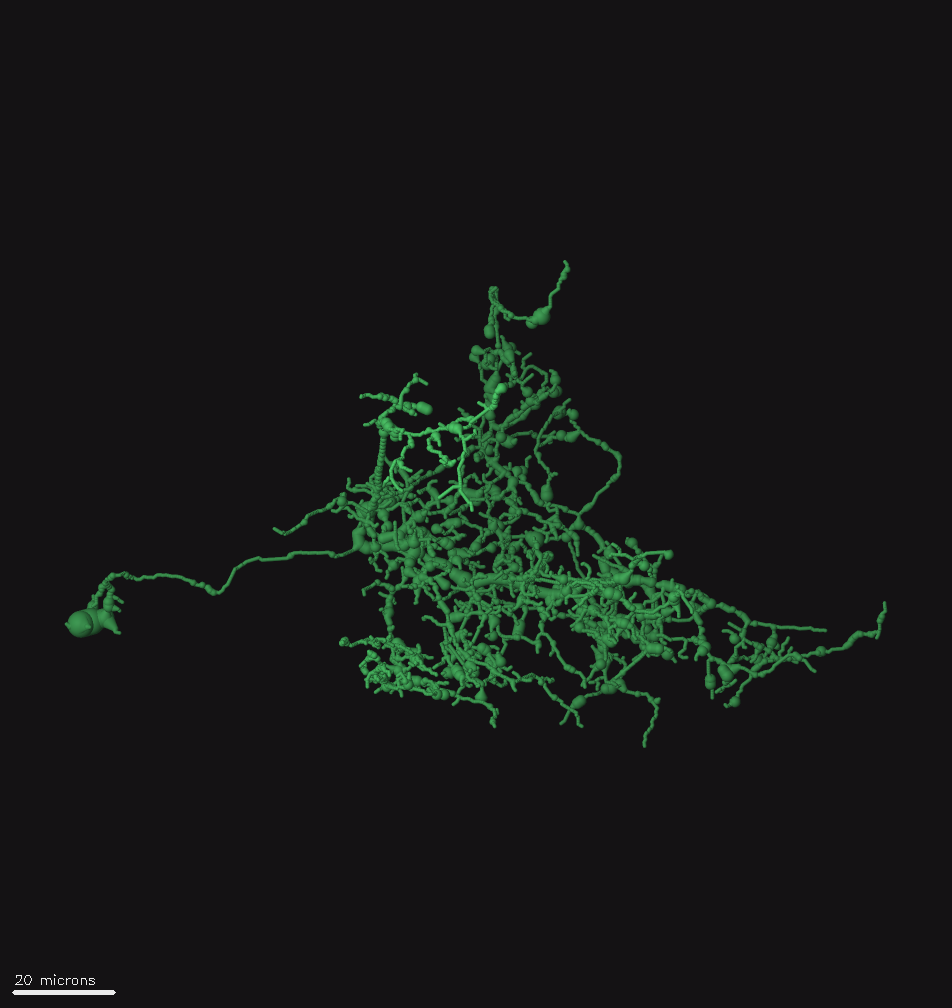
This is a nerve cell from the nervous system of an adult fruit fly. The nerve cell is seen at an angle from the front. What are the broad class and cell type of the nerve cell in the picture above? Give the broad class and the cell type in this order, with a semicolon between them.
central-brain intrinsic neuron; GNG565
